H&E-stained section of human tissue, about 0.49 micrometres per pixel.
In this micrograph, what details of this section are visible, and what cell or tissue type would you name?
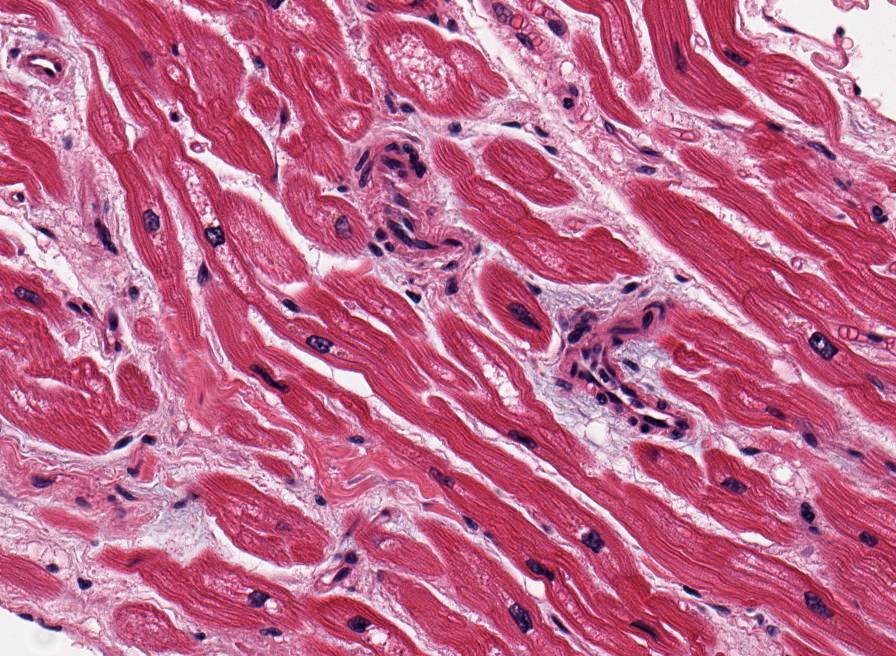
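Long pink muscle fibres cross the entire field diagonally, from upper left to lower right. Rather than lying as separate parallel strands, the fibres branch and join their neighbours. Their cytoplasm is deep pink with fine lengthwise striations. Several fibres, chiefly in the upper half, contain pale, cleared central zones within the pink cytoplasm. The section is from the atrial appendage of the heart.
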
